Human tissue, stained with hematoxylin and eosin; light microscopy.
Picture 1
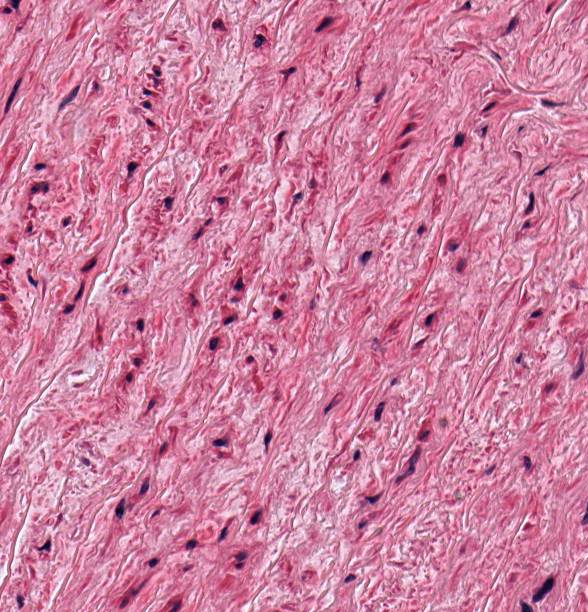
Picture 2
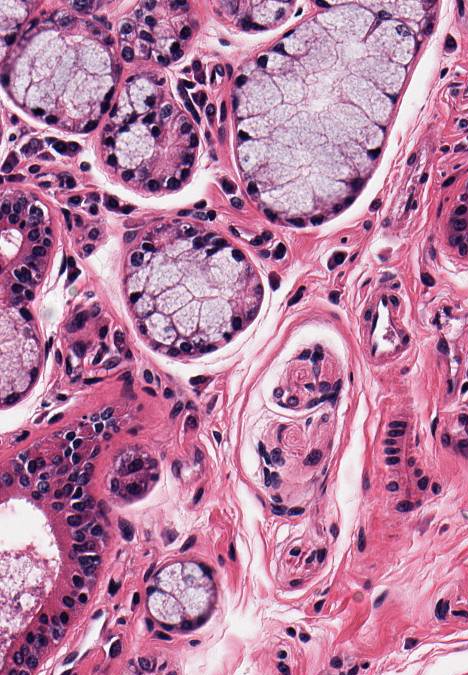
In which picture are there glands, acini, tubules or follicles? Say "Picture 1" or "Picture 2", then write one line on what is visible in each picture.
Picture 2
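What picture 1 shows: No glands, tubules or fat cells are seen in the field.
What picture 2 shows: Rounded glandular units are separated by bands of pink fibrous stroma, with the largest units in the upper half of the field.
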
